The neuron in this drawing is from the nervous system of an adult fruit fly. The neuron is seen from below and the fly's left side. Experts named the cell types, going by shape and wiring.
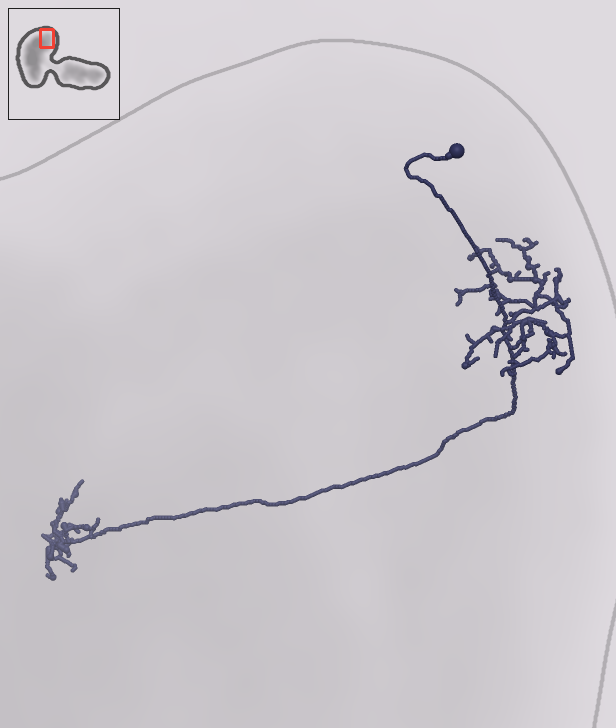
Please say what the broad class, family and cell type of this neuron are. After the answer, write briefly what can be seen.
This is an optic-lobe intrinsic neuron. Its family is Tm. It is of cell type Tm34. It lies in the brain. Its cell body lies at the upper right of the picture. The picture shows dozens of branch ends.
